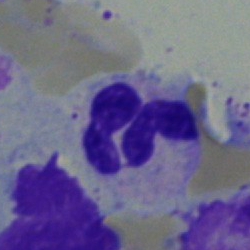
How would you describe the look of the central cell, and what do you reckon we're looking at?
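Look first at the nucleus: its chromatin is dense, dark purple and gathered into coarse clumps. You won't find a nucleolus anywhere in it. Now let your eye move out to the cytoplasm, which is a pale lilac-grey. It holds no vacuoles. This cell is a segmented neutrophil.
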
